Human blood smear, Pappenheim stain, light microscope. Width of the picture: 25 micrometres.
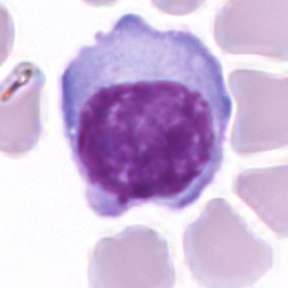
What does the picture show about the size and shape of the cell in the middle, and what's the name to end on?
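Measured: nucleus about 12 micrometres across, lying off-centre in the lower part of the cell. Chromatin dark purple and clumped, small paler patches between the clumps. Cytoplasm a broad band above the nucleus, only a thin rim below; pale blue, deeper blue along the cell edge. Name: plasma cell.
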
